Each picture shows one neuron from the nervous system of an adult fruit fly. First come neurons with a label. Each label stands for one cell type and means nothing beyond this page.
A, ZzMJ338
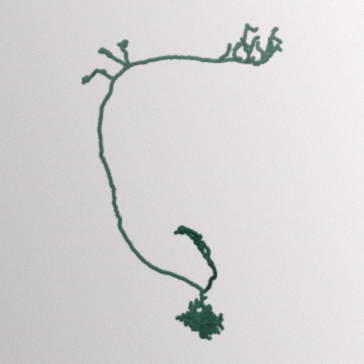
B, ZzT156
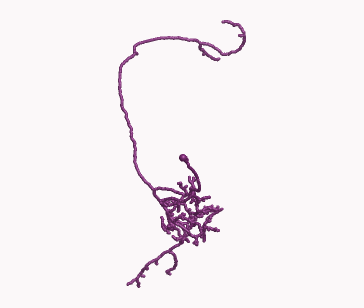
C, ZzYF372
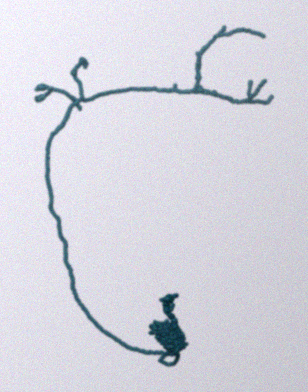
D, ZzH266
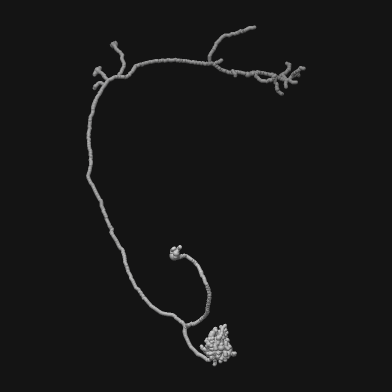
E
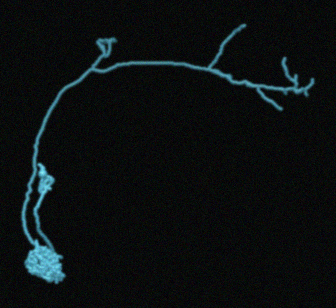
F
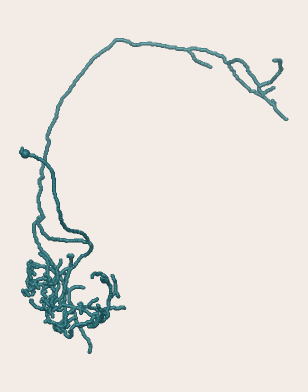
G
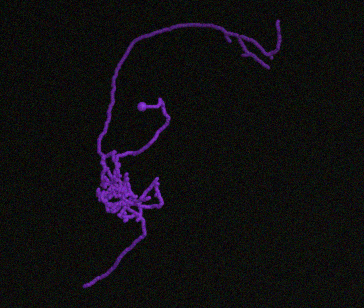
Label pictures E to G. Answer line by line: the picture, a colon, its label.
E: ZzH266
F: ZzT156
G: ZzT156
